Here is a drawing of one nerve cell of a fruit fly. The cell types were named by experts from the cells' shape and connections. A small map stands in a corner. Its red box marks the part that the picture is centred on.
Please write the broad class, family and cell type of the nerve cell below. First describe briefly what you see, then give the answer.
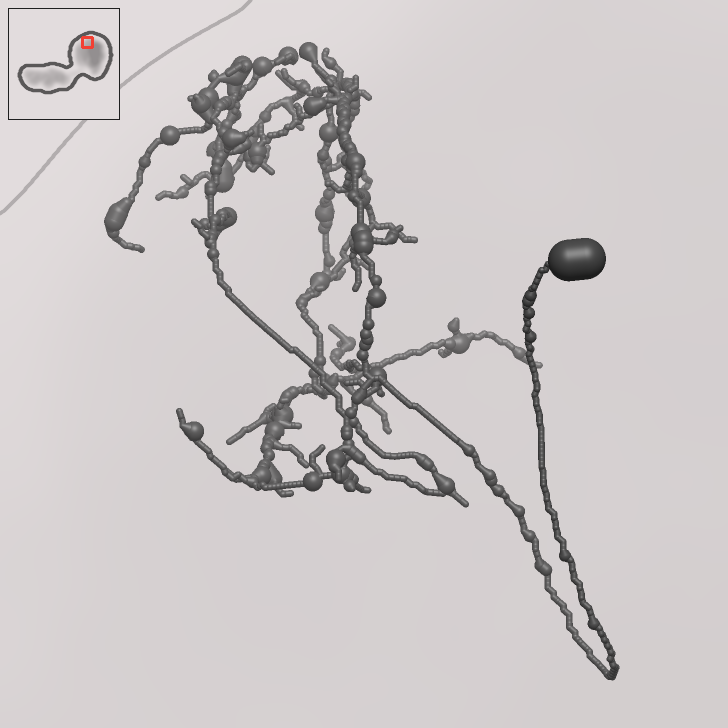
The picture shows dozens of branch ends. As drawn here it is about as wide as it is tall. It is a central-brain intrinsic neuron. Its family is hemilineage LHl4_dorsal. It is of cell type LHAV4g7_b.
